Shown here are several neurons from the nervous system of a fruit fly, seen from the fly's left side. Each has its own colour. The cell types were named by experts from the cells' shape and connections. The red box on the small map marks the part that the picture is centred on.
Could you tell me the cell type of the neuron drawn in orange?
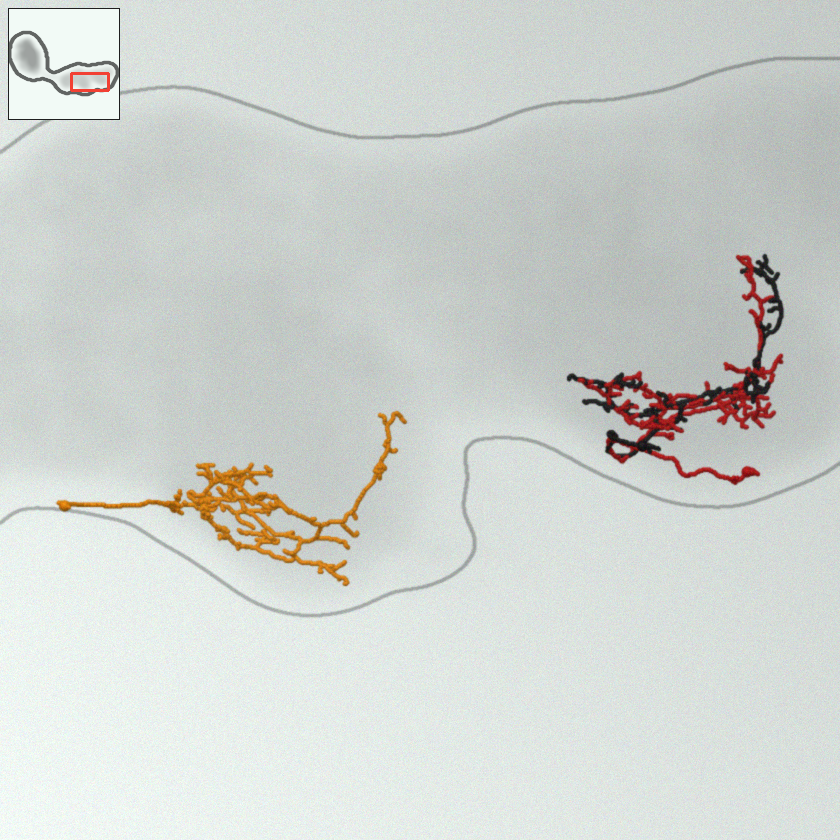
IN14A028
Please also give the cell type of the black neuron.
IN14A086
